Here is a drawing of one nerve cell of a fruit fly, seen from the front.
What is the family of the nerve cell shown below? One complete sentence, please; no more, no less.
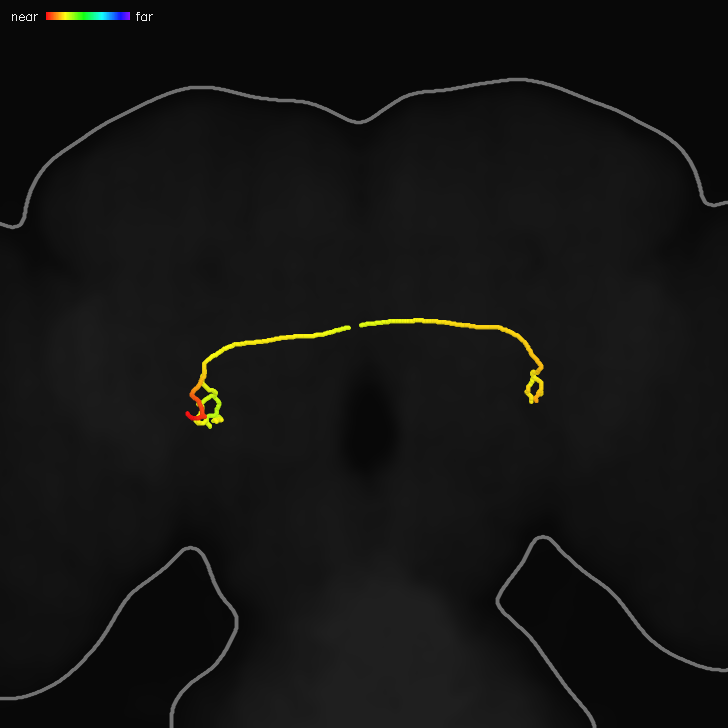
It is class olfactory which is the family of the nerve cell.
